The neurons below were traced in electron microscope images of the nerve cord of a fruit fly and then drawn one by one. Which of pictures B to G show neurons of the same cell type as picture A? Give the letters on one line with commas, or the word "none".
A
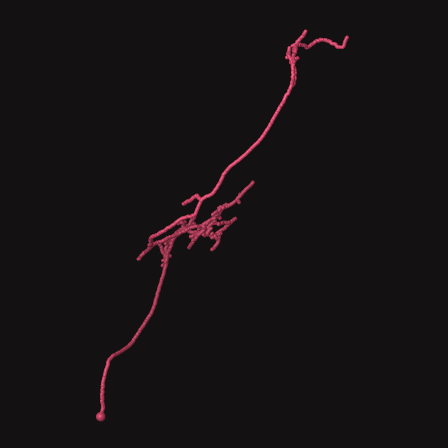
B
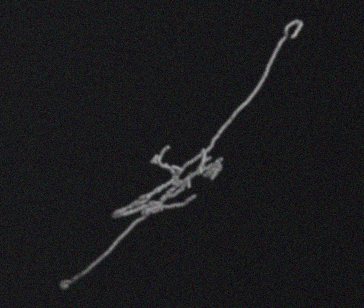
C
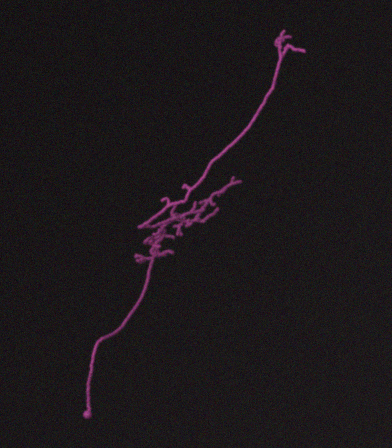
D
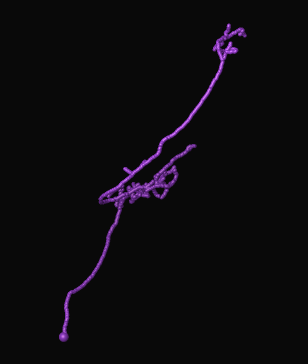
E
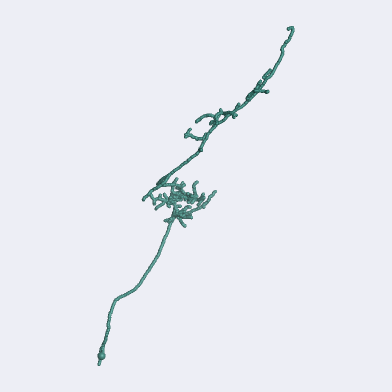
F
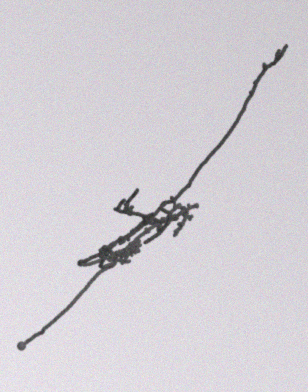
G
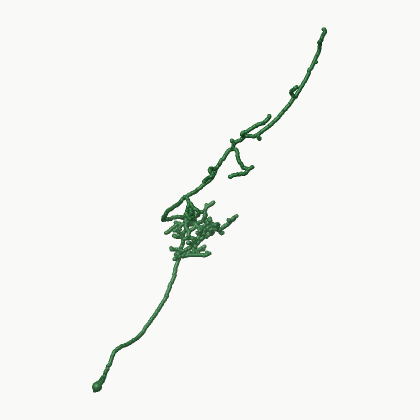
C, D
